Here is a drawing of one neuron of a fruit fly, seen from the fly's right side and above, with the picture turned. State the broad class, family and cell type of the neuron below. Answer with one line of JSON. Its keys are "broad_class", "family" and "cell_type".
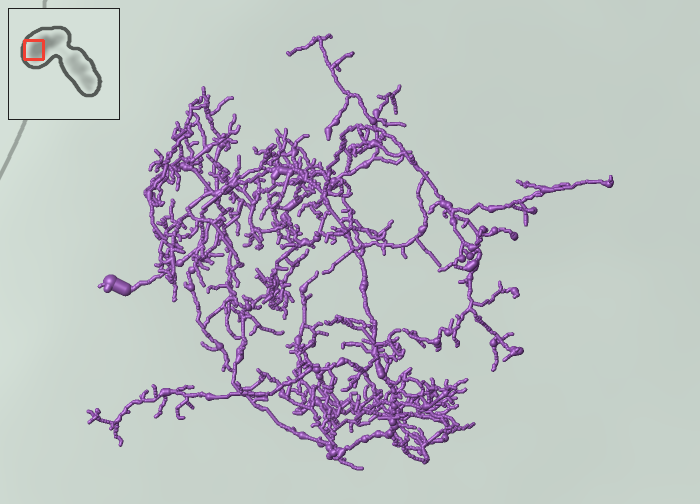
{"broad_class": "central-brain intrinsic neuron", "family": "hemilineage VLPl2_medial", "cell_type": "CB3277"}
